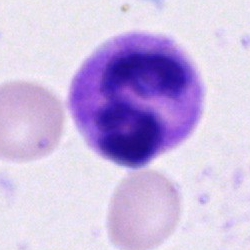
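Segmented neutrophil, central cell. Nucleus: two large dark lobes, one above the other. Pale lilac band across the cell between the lobes. Chromatin dense, deep purple. Cytoplasm purple, widest rim on the left.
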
